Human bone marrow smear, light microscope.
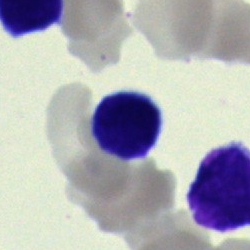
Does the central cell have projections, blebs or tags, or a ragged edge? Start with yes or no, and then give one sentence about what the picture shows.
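No. The cell has a round, smooth outline.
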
